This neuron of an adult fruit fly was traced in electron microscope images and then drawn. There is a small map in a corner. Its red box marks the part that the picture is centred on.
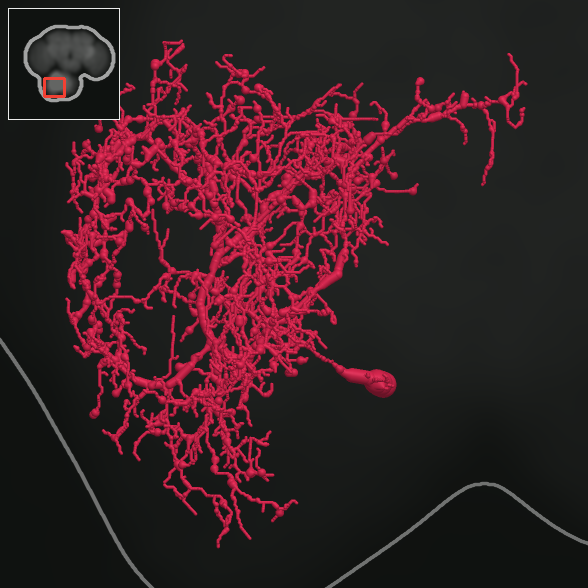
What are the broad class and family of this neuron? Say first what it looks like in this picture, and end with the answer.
More than a hundred branch ends can be seen. As drawn here it is about as wide as it is tall. It is a nerve-cord intrinsic neuron. The family is hemilineage 08A.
